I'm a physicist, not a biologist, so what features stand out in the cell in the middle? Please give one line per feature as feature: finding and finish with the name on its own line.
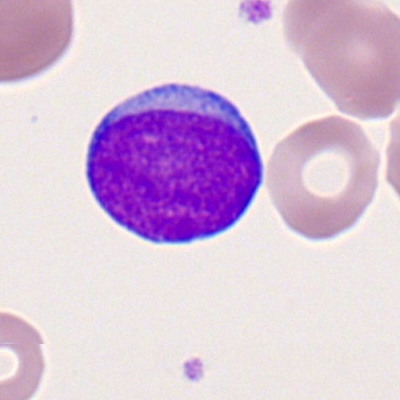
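Shape: round, smooth outline
Cytoplasm: scant, blue
Granules: none seen
Vacuoles: none seen
Name: myeloblast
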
